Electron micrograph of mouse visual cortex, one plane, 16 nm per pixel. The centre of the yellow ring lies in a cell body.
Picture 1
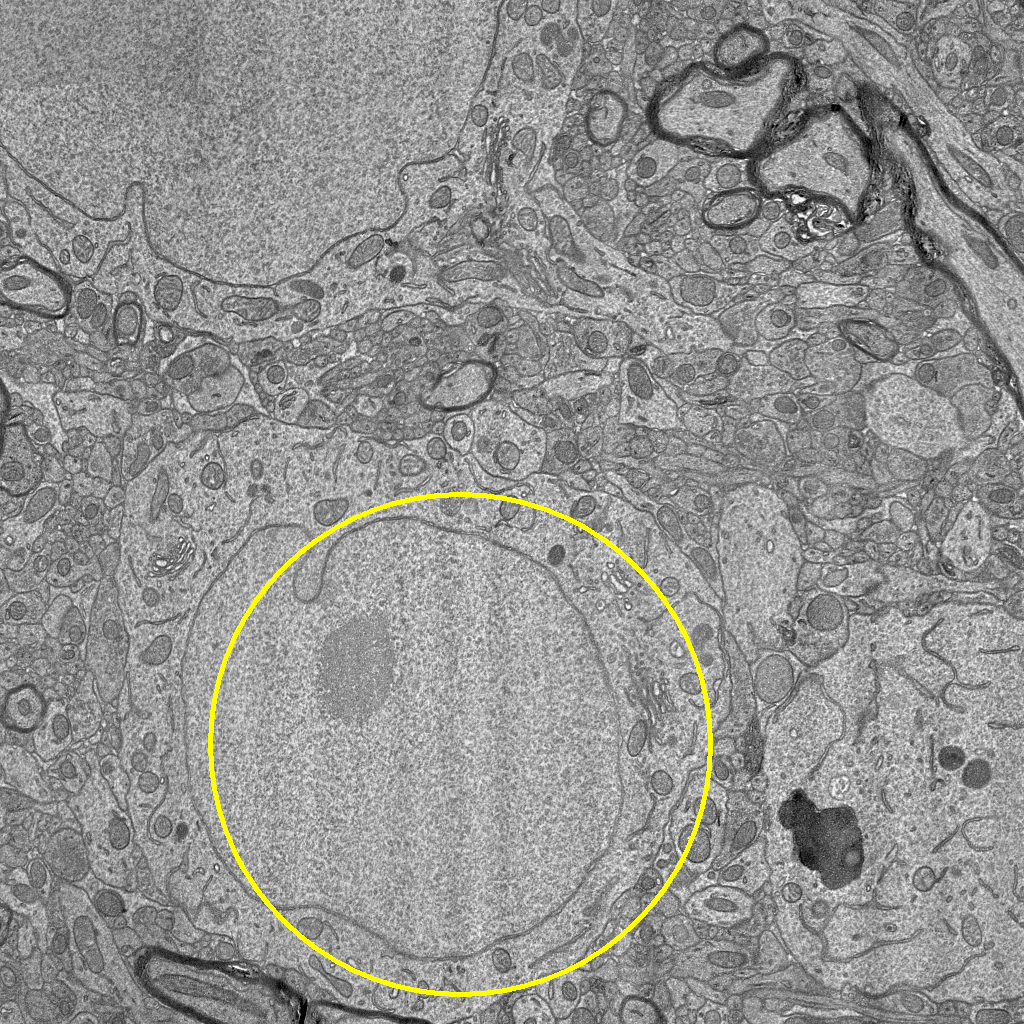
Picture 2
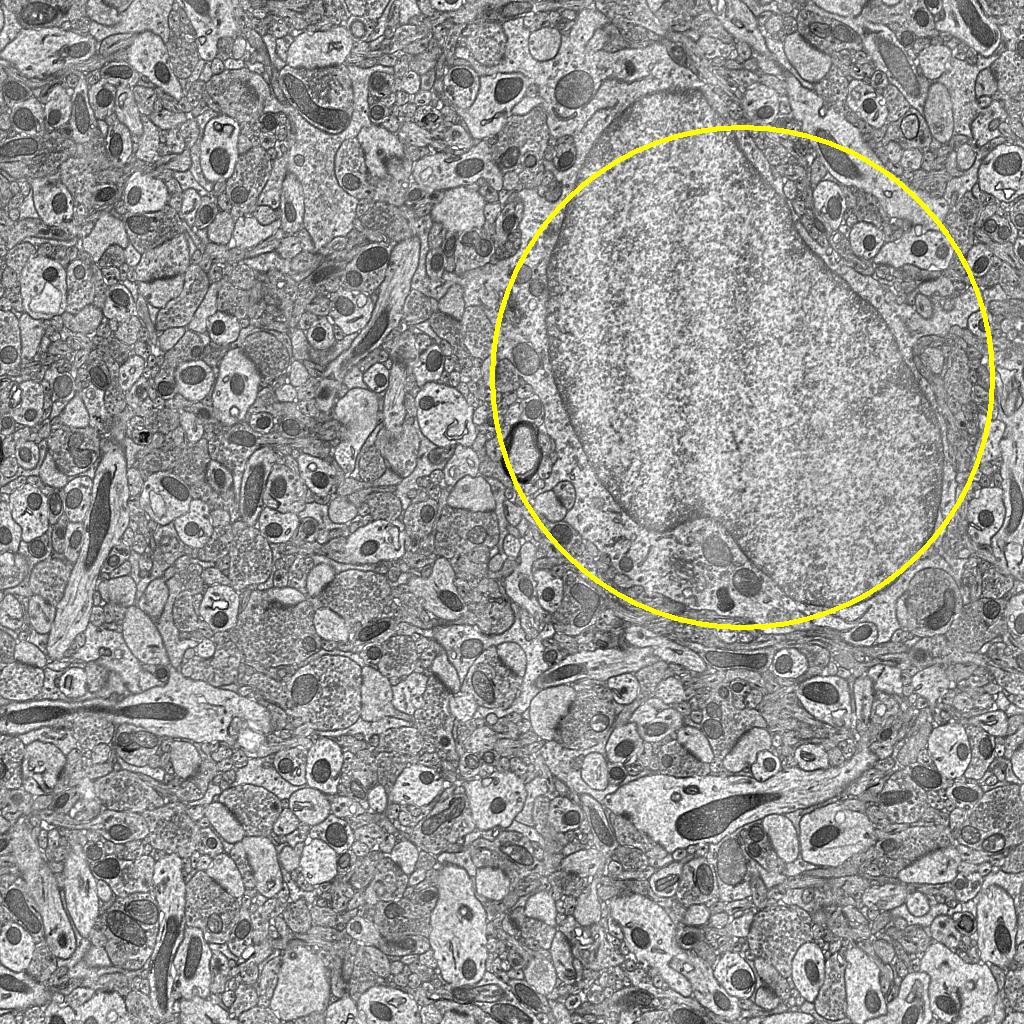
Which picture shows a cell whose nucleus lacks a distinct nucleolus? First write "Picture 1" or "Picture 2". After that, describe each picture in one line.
Picture 2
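Picture 1: A single darker nucleolus sits in the upper left part of the nucleus.
Picture 2: No nucleolus can be seen in the nucleus.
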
